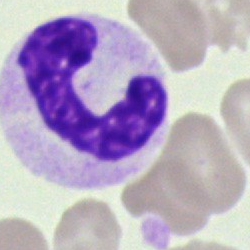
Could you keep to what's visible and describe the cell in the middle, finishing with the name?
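Let me see: the outline is round and smooth. The chromatin is dark purple and coarsely clumped, with small paler patches. There's abundant pale lilac-pink cytoplasm, and fine, faint lilac granules run all through it. This one is a band neutrophil.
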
